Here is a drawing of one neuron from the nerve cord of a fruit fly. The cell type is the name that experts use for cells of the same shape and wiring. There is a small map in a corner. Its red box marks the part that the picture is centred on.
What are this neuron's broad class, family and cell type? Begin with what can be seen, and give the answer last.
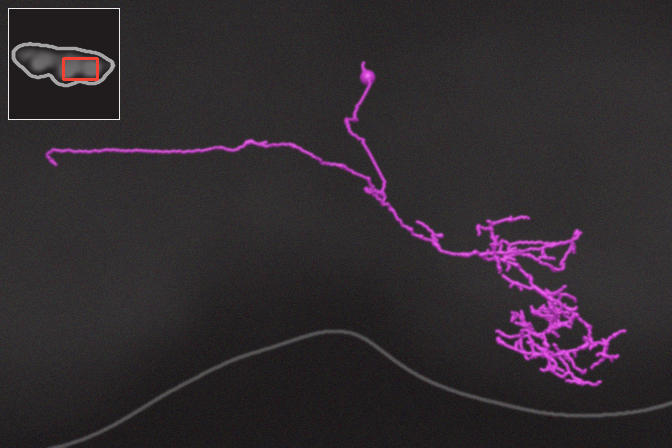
The picture shows dozens of branch ends. As drawn here it is wider than it is tall. It is a nerve-cord intrinsic neuron. The family is hemilineage 23B. The cell type is IN23B074.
